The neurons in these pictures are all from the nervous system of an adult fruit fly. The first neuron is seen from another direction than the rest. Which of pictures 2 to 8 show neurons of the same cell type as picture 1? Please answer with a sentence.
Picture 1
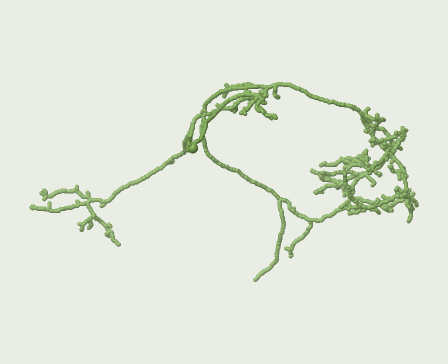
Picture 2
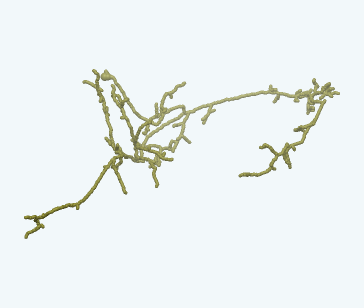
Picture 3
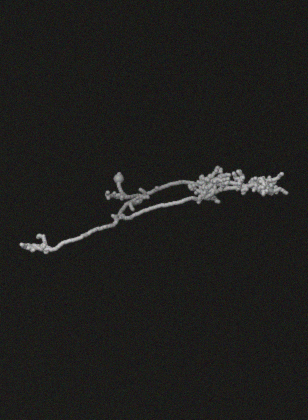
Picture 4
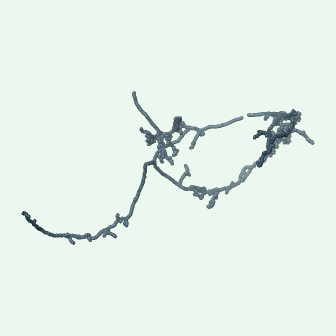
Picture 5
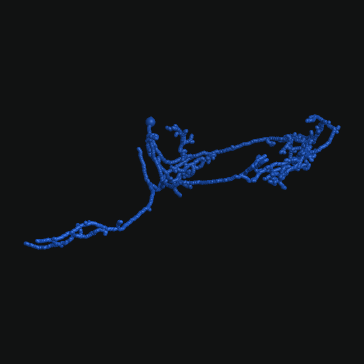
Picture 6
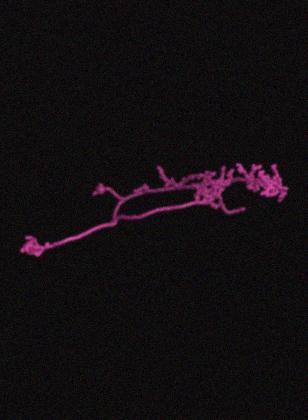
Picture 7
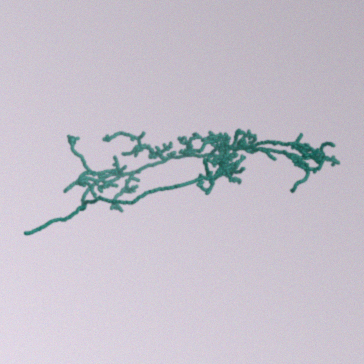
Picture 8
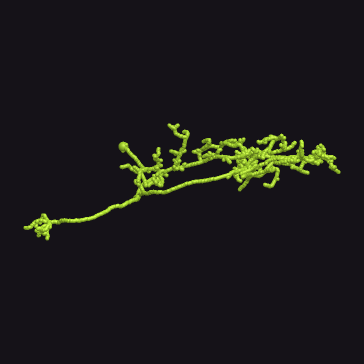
Picture 2 and picture 5 are of the same cell type.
